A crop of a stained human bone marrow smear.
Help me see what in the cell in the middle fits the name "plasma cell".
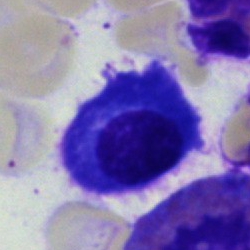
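You'll see the outline is ragged and irregular rather than smooth, with small bleb-like projections sticking out from the upper edge. There is plenty of cytoplasm, stained a deep, intense blue. The nuclear chromatin is dark purple and dense.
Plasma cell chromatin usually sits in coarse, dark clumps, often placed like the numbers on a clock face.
That darkness and density go with a plasma cell, but here the chromatin shows little visible texture, so no clock-face pattern of clumps can be picked out.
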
